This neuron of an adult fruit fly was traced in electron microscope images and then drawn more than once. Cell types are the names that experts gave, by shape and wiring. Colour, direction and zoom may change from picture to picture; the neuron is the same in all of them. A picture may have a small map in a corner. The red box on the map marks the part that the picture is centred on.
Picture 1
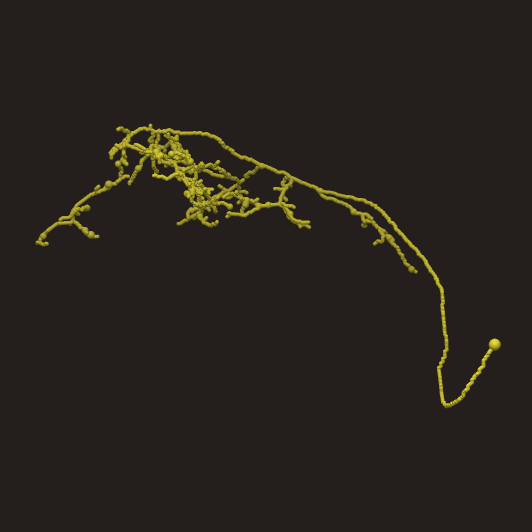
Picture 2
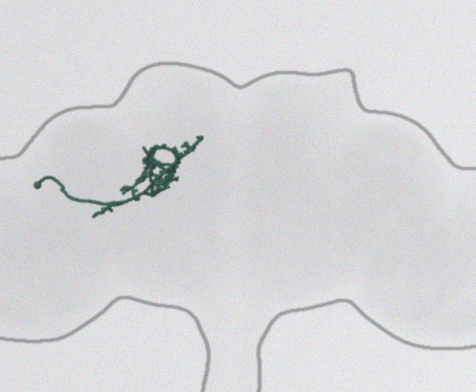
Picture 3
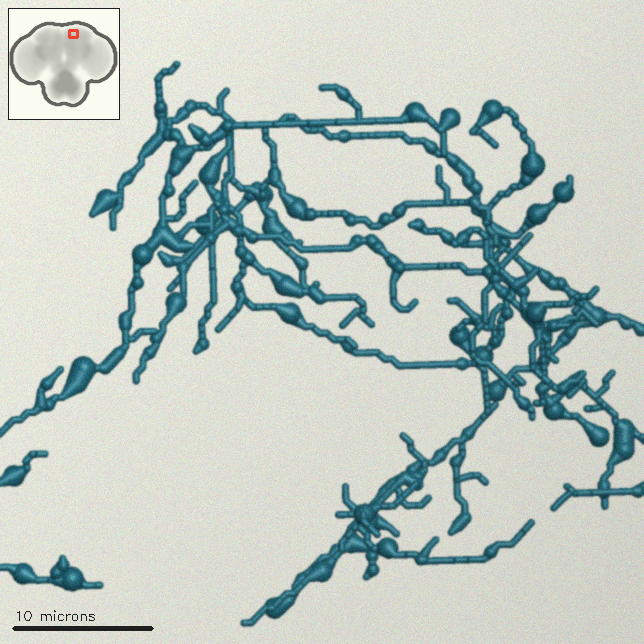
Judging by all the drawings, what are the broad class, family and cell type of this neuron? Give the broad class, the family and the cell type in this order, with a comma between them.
central-brain intrinsic neuron, hemilineage SIPa1_ventral, CB1434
